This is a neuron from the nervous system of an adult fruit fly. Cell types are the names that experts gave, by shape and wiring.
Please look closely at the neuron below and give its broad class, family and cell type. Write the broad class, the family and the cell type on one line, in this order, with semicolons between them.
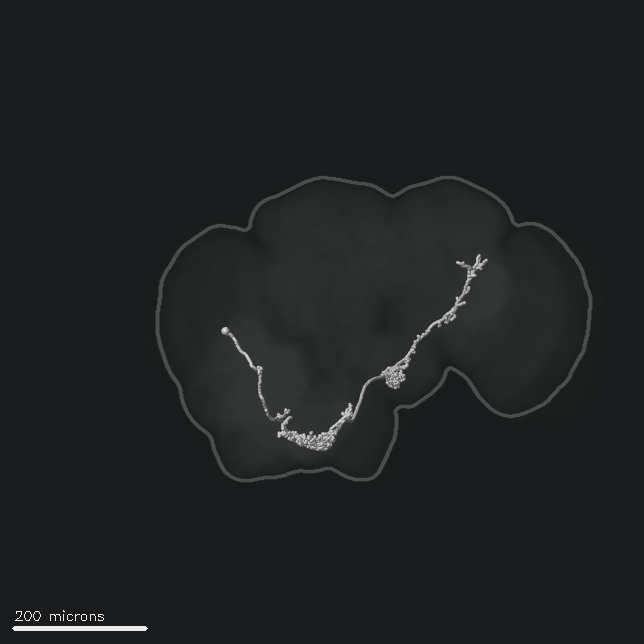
ascending neuron; hemilineage 09B; AN09B023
